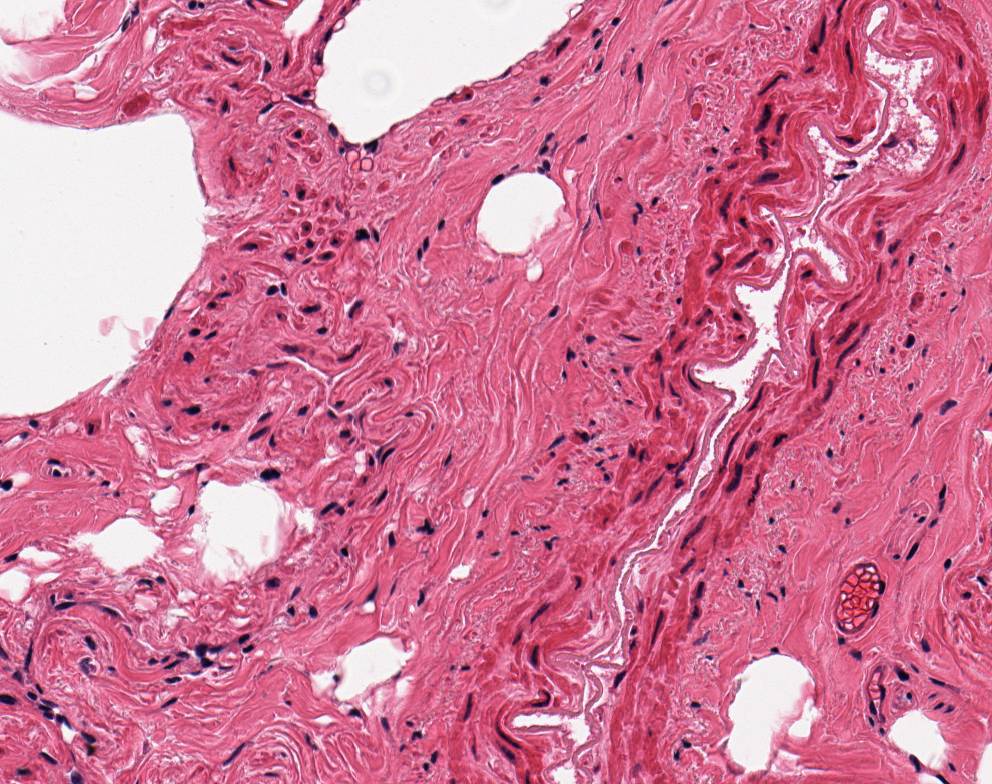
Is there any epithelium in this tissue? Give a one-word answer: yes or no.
No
